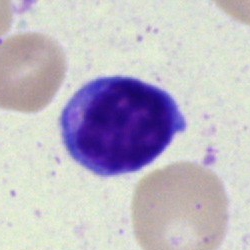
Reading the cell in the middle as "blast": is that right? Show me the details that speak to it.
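First, the chromatin: dark purple and densely clumped, siding with lymphocyte over blast.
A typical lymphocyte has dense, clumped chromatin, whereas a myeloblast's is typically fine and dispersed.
Next, the cytoplasm is only a thin blue rim around the nucleus, again a lymphocyte feature.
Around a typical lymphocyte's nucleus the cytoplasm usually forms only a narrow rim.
I see no granules, which also fits lymphocyte.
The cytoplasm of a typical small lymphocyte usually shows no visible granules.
So not a blast: this is a lymphocyte.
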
